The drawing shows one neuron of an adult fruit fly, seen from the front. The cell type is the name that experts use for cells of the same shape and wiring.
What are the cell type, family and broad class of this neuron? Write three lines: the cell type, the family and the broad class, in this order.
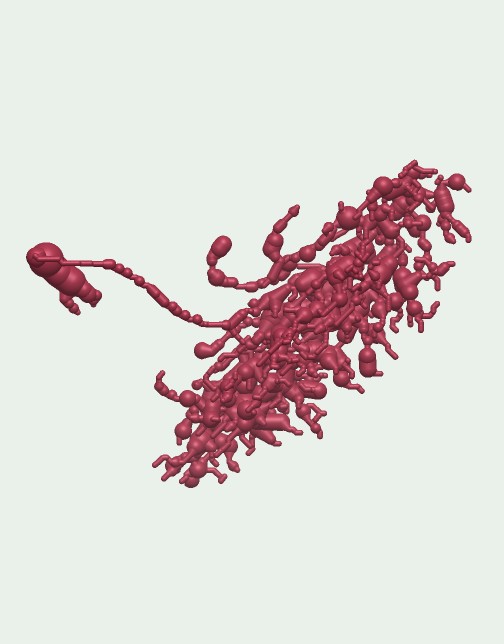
Pm4
Pm
optic-lobe intrinsic neuron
